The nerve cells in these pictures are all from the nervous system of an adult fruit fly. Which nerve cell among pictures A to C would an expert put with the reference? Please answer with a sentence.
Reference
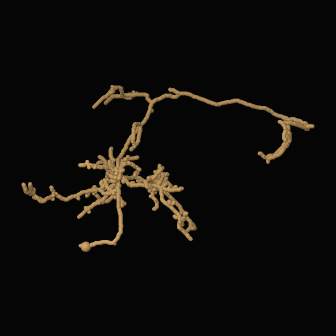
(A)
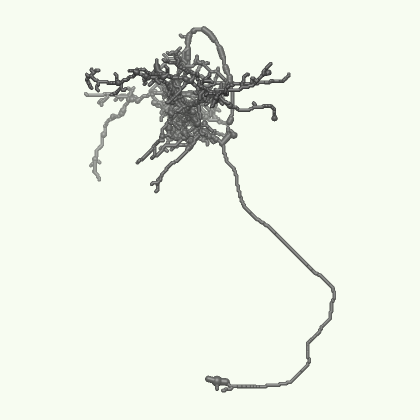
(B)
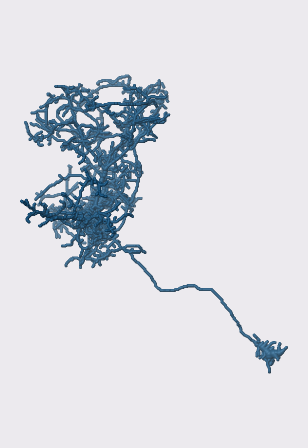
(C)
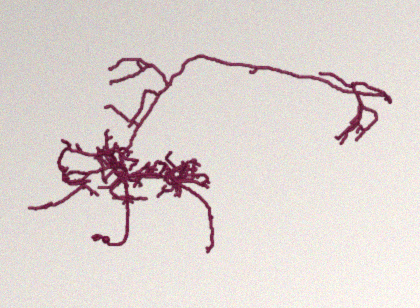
Picture C is of the same cell type.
